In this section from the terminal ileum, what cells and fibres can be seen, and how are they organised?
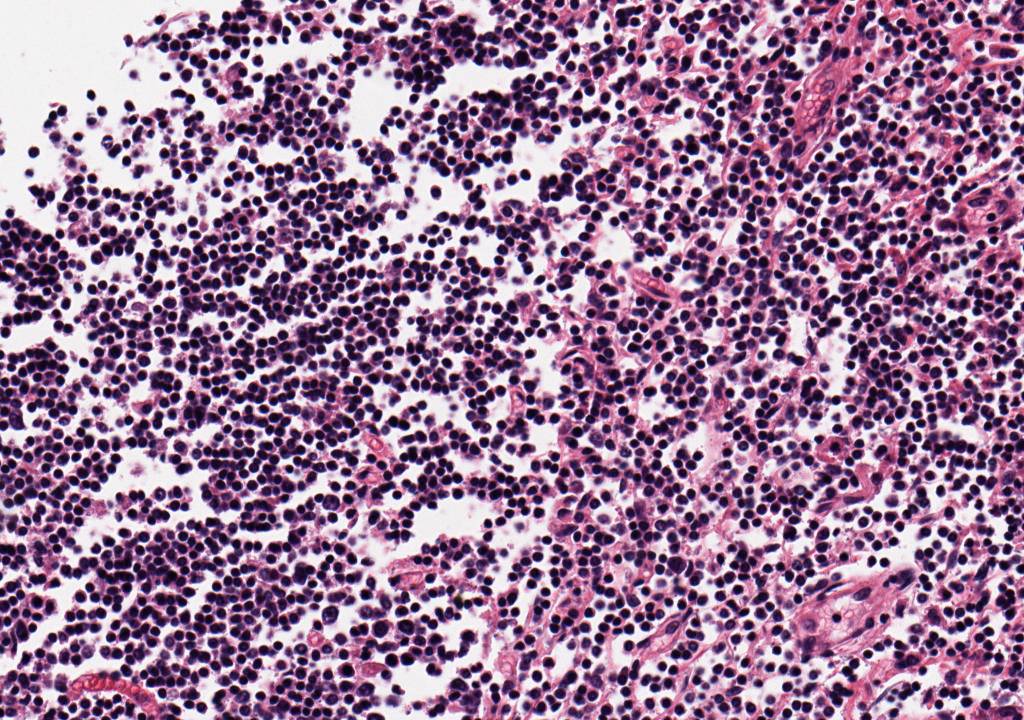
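It's almost all one diffuse sheet of densely packed small round dark nuclei. Most of those cells are small lymphocytes, with dense round nuclei and very little cytoplasm. You'll find more pink fibrillary stroma between the cells in the right half than in the left half. And at the bottom left edge there's a small vessel holding a row of red blood cells.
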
